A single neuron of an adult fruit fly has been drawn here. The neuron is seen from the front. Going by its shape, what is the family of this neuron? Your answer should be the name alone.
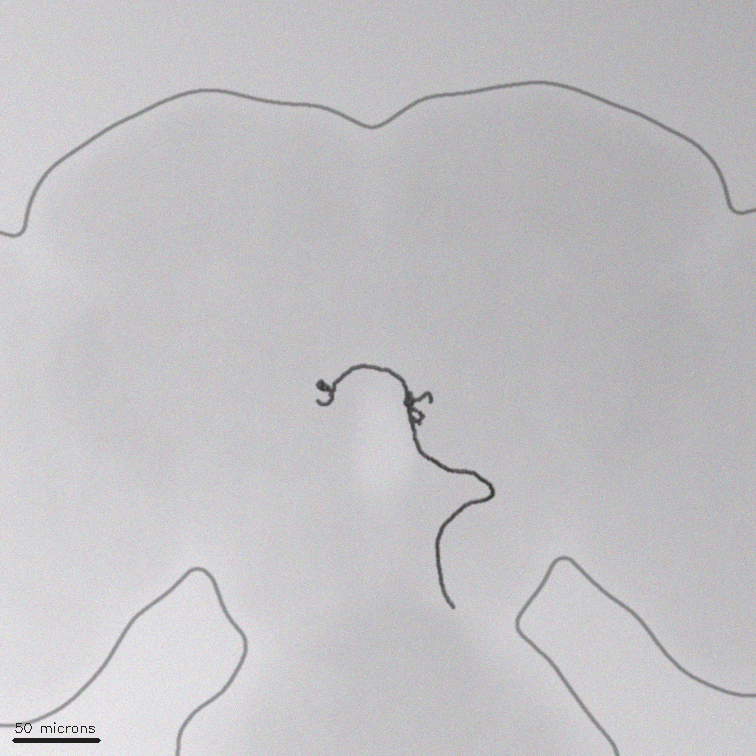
class olfactory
